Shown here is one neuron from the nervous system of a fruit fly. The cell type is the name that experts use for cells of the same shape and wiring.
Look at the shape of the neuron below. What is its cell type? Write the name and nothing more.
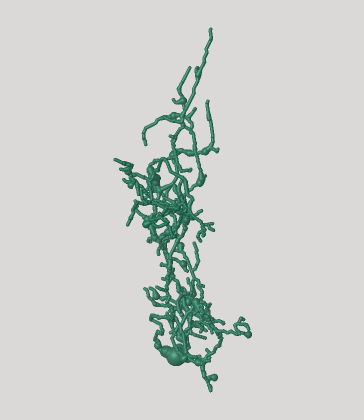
CB2814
